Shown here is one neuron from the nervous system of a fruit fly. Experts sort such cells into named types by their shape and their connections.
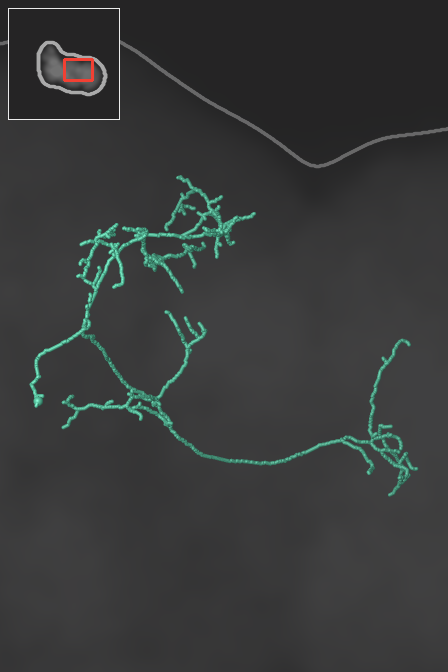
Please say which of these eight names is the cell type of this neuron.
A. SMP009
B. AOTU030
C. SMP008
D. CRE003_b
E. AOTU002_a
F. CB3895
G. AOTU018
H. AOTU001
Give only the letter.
C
